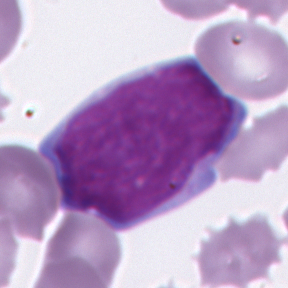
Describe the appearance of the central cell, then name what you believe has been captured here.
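Outline angular, many-sided, with straight stretches of edge. Nucleus single, unlobed, no deep indentation. Cytoplasm a thin rim only; no granules visible. Myeloblast.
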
